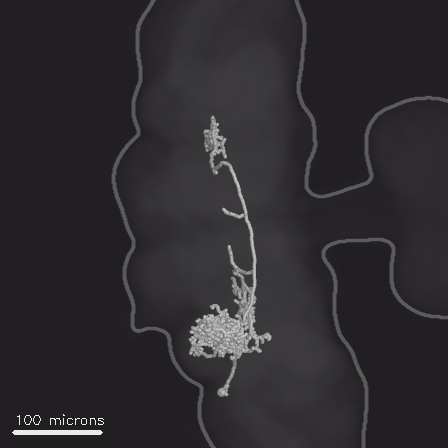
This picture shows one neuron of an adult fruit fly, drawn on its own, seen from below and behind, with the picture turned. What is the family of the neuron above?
hemilineage VLPl&d1_lateral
